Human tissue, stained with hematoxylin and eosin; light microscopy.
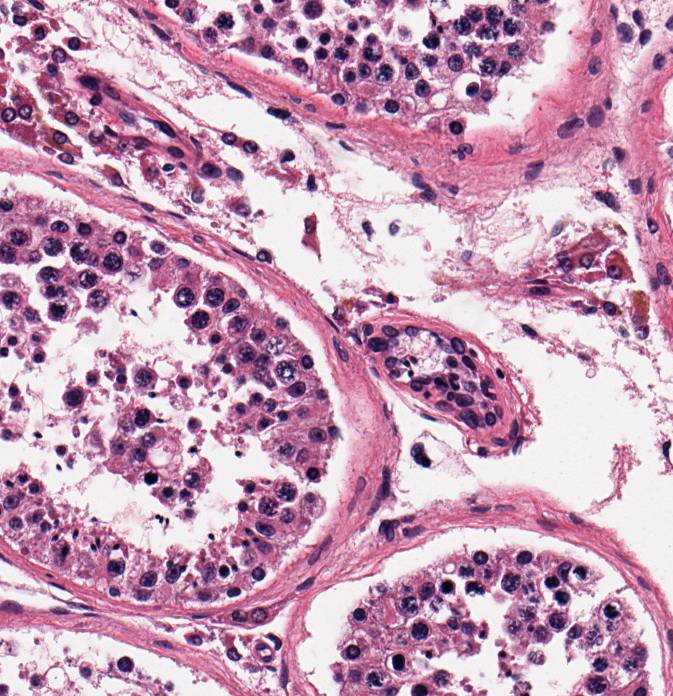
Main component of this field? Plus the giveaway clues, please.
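Seminiferous tubule is what is shown. Rounded tubule cross-sections, largest on the left, are separated by loose interstitial tissue. Their lining is a stratified epithelium several cells thick, of rounded germ cells with dark round nuclei.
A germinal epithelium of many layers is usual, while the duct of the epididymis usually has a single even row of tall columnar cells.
In the large left tubule, many cells have large round nuclei with coarse, thread-like chromatin, consistent with spermatocytes. A band of pink, layered fibrous tissue with flattened spindle-shaped nuclei wraps each tubule.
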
